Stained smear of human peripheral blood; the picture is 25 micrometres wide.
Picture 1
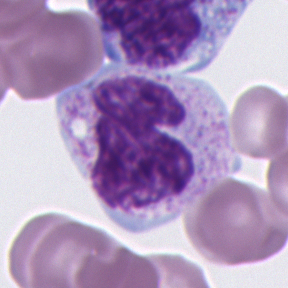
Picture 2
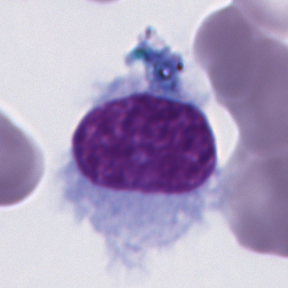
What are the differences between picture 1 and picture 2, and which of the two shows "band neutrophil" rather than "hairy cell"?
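You'll find the band neutrophil in picture 1 and the hairy cell in picture 2. Begin with the cytoplasm. In the band neutrophil, fine purplish-pink granules are scattered all through it, and a single small clear vacuole lies to the left of the nucleus. The hairy cell's cytoplasm is pale blue and shows no visible granules.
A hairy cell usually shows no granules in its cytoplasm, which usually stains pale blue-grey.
Then trace the edge of each cell. The band neutrophil's outline is irregular and somewhat angular rather than a smooth circle, with another nucleated cell touching its upper edge. The hairy cell's border is ragged, with many fine hair-like projections. The chromatin is where they come closest. Both are dark purple and clumped to some degree. In the band neutrophil it is coarse, with dark strands separated by paler gaps and no distinct nucleoli. In the hairy cell it is mottled and somewhat clumped.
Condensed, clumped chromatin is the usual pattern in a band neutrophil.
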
